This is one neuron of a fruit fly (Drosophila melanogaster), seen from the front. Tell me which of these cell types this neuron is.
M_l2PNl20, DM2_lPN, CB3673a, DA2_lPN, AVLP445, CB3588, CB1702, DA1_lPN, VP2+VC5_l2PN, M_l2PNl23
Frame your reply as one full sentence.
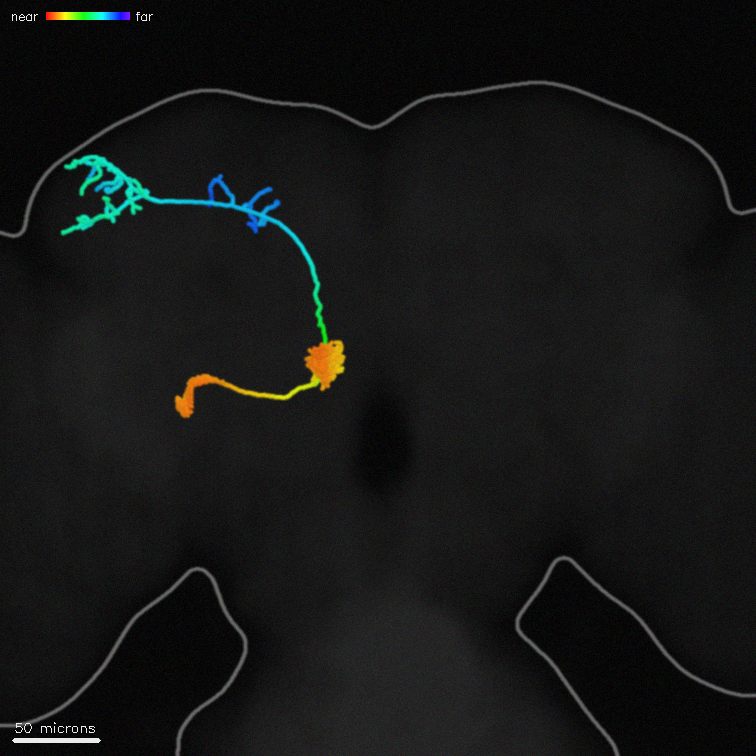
The cell type that this neuron has is DM2_lPN.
